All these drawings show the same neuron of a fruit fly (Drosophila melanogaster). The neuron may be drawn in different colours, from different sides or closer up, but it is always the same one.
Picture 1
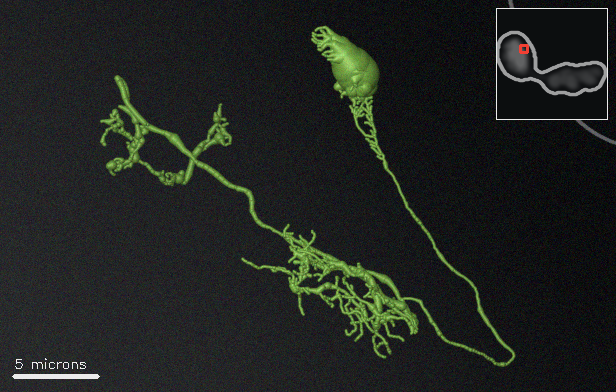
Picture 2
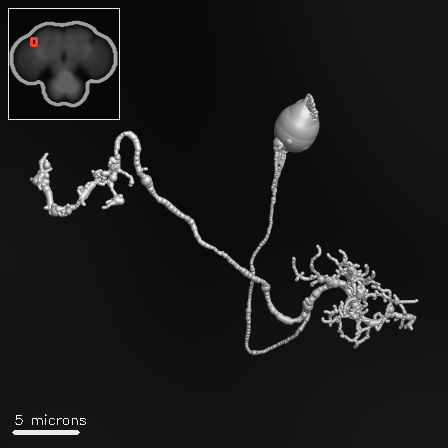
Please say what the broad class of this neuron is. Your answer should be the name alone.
optic-lobe intrinsic neuron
